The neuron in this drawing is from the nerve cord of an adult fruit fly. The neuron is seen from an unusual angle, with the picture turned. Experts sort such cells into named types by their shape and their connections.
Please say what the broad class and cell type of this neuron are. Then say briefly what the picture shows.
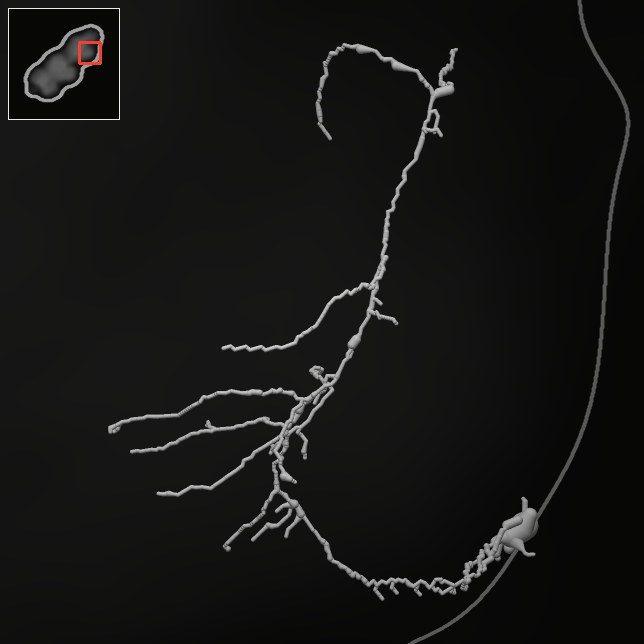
It is a motor neuron of the nerve cord. It is of cell type Acc. tr flexor MN. The picture shows dozens of branch ends. In this view it is taller than it is wide.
